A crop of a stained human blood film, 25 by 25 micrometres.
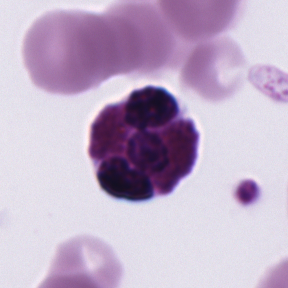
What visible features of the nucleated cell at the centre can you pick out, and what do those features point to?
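First, the outline: it's round. The nucleus is split into three rounded lobes, and I can't make out any nucleoli in it. The cytoplasm is packed with coarse granules. So this is an eosinophil.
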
